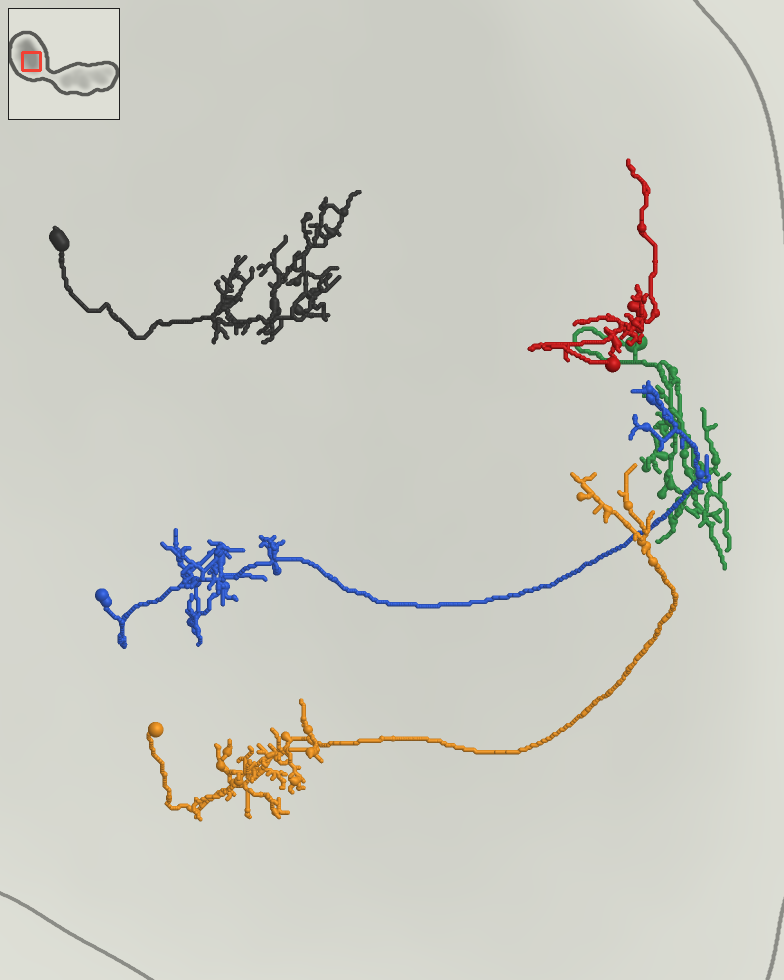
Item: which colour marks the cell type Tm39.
blue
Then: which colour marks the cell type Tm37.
orange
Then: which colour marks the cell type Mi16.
green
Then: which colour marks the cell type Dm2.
red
